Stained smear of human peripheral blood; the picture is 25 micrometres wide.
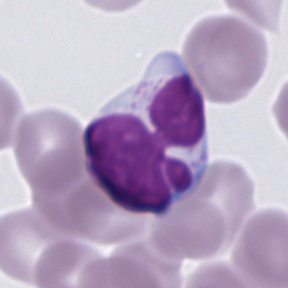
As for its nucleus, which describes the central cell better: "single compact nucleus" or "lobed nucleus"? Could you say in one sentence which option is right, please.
Rather than one mass, the nucleus consists of distinct lobes.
